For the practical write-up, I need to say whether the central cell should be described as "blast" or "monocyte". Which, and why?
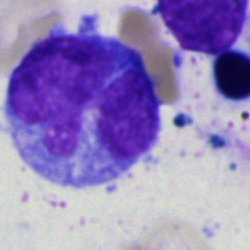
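It's a monocyte. Look at the nucleus: it's deeply notched from below, which gives it a horseshoe shape. It fills most of the cell, and the cytoplasm shows mainly along the lower part. The chromatin is dark purple with a mottled, patchy texture. And the cytoplasm holds no coarse dark granules.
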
